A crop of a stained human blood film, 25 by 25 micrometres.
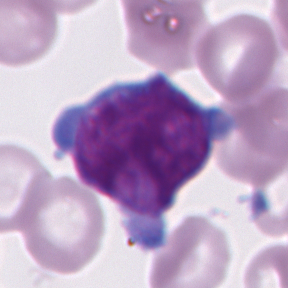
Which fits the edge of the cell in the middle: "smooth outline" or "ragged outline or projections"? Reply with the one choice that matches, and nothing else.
Ragged outline or projections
